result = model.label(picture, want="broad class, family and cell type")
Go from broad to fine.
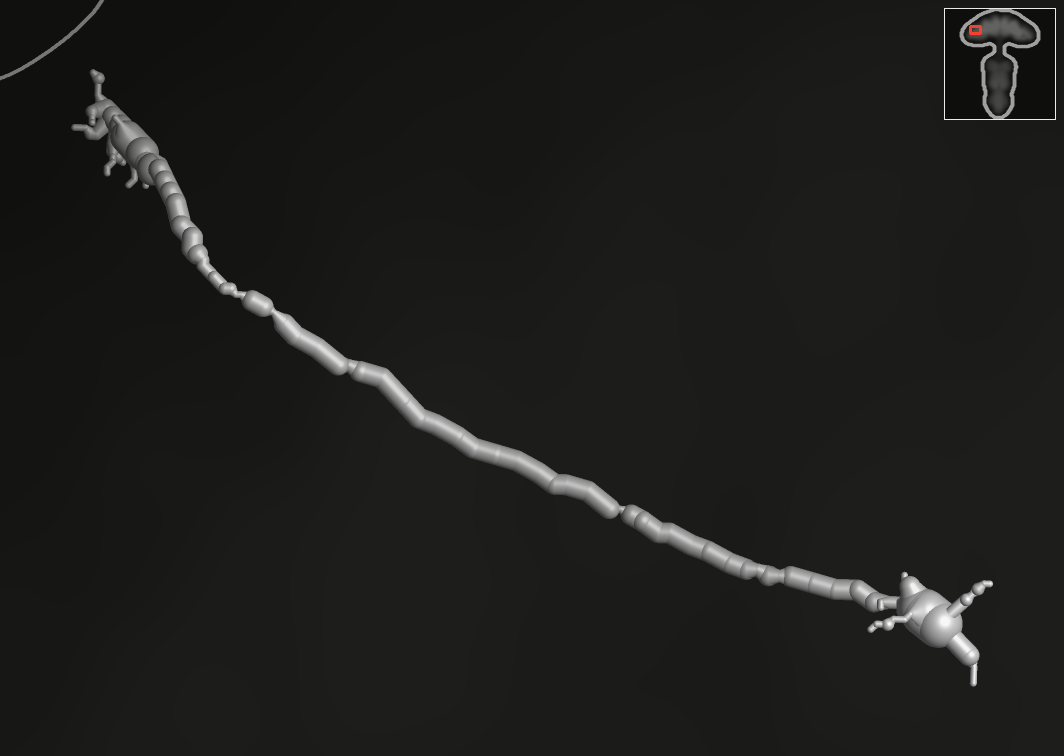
optic-lobe intrinsic neuron; L; L2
